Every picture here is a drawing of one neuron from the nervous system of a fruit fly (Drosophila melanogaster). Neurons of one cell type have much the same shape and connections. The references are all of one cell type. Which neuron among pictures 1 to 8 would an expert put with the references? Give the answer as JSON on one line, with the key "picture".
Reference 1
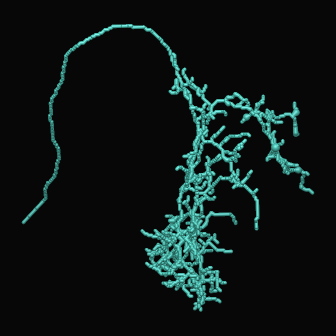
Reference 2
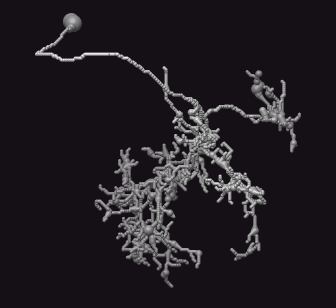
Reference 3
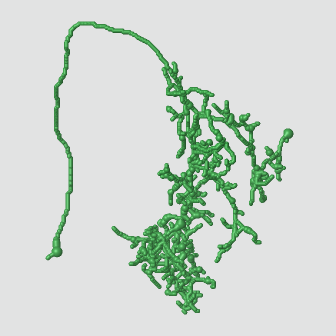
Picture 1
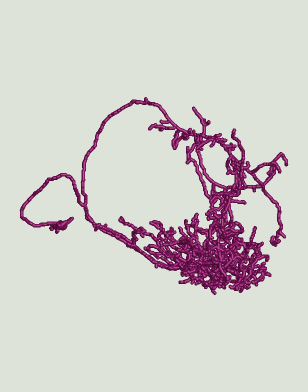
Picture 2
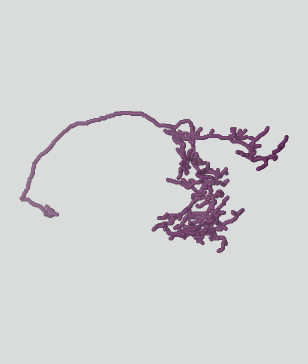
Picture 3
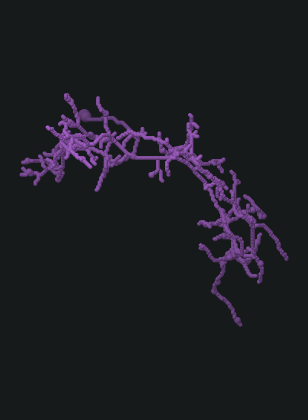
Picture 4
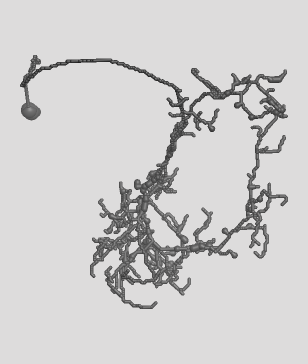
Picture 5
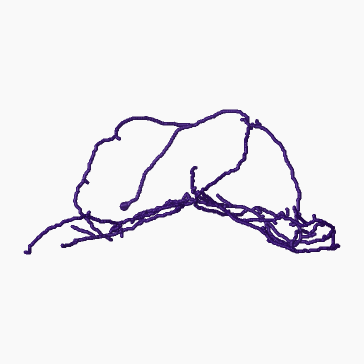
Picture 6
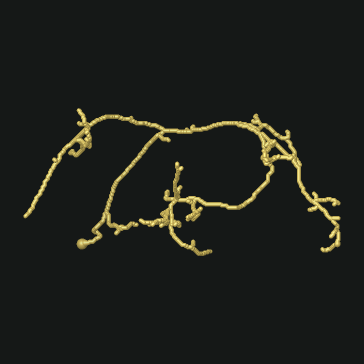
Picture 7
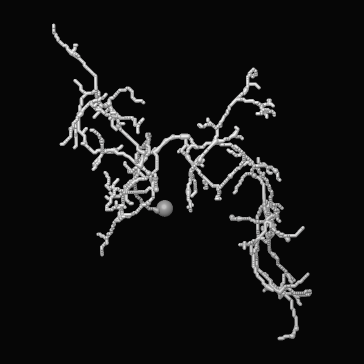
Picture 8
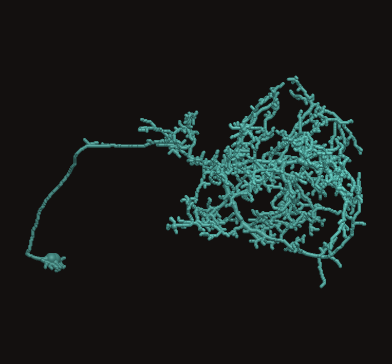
{"picture": 2}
